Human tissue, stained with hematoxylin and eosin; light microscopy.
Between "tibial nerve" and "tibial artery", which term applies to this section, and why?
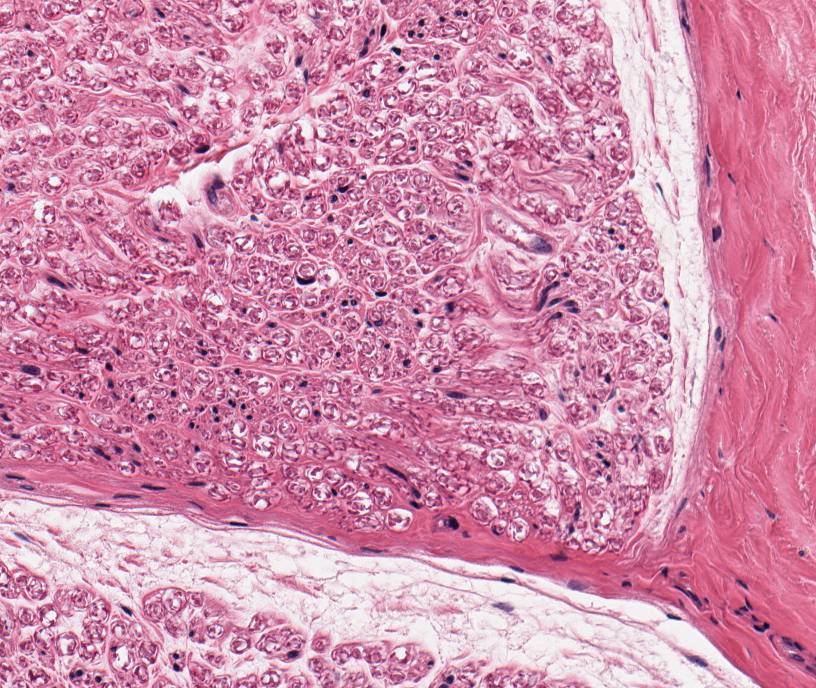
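This is tibial nerve, not tibial artery. A large nerve fascicle fills the upper left and centre, with part of a second fascicle along the lower left edge.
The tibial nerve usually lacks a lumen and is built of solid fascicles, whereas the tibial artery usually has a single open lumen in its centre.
The fibres are cut across as closely packed round profiles, each a central pink axon inside a pale ring. Dense, wavy, deep pink collagen with few spindle-shaped nuclei occupies the right edge.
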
